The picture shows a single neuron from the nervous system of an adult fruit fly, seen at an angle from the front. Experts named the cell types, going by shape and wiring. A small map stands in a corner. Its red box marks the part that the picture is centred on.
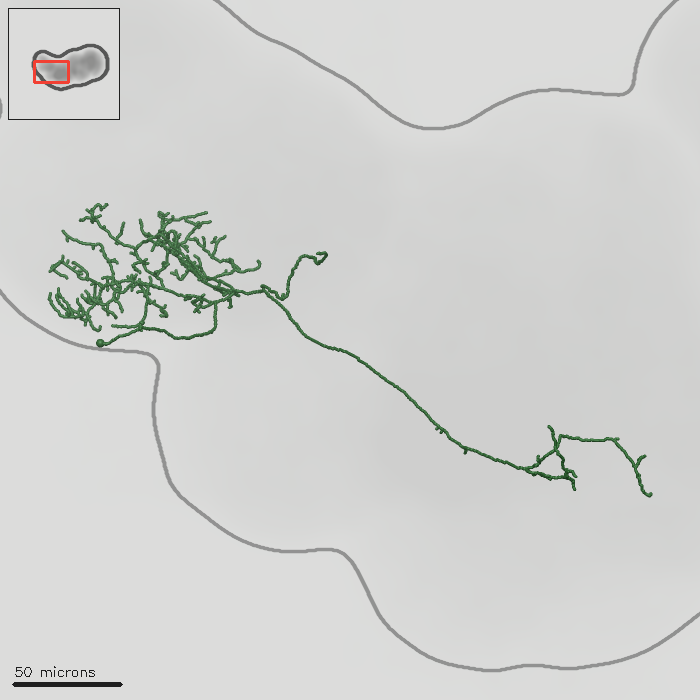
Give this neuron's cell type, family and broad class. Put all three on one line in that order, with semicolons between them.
IN09B045; hemilineage 09B; nerve-cord intrinsic neuron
